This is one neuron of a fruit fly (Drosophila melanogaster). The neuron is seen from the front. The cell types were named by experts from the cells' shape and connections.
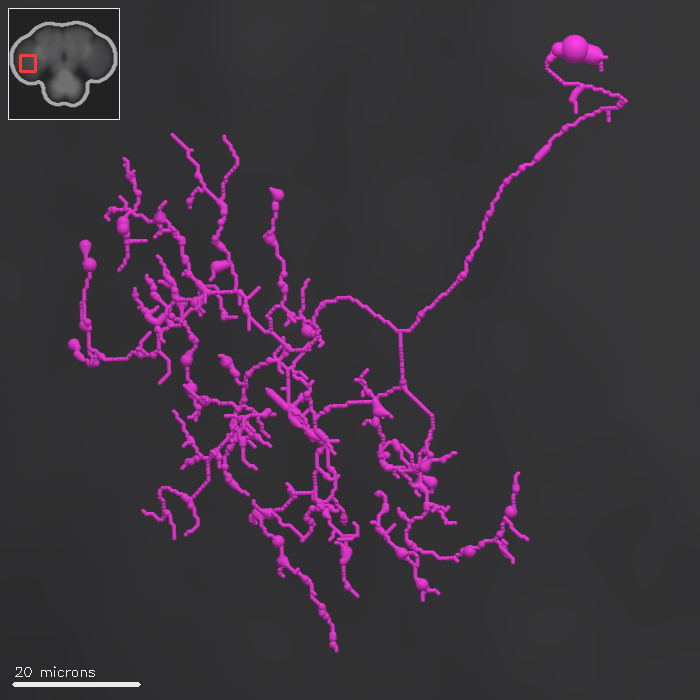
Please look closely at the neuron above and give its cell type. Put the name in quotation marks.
"Cm17"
